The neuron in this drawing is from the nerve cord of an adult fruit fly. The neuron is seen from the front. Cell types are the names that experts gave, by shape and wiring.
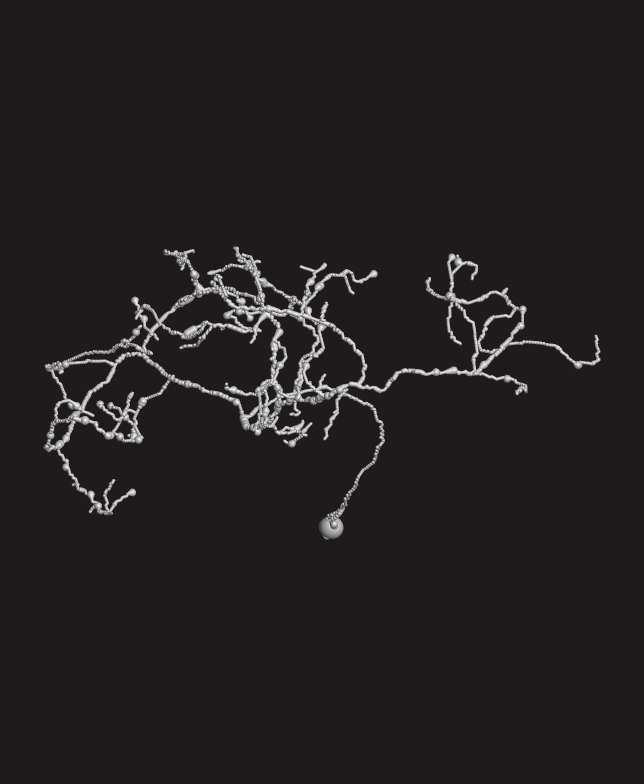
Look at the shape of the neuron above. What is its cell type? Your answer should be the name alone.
IN04B048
